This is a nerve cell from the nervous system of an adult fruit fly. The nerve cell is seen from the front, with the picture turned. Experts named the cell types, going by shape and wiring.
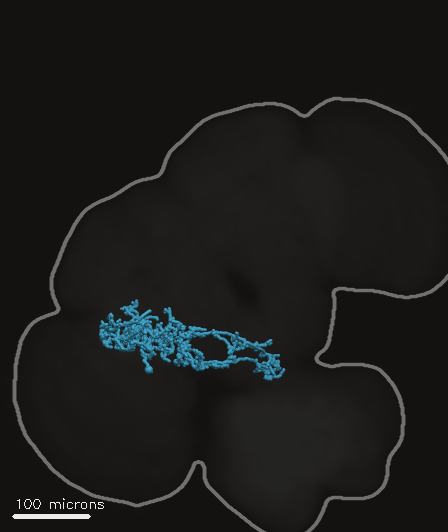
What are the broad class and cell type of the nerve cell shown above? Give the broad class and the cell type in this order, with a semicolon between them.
central-brain intrinsic neuron; AVLP398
